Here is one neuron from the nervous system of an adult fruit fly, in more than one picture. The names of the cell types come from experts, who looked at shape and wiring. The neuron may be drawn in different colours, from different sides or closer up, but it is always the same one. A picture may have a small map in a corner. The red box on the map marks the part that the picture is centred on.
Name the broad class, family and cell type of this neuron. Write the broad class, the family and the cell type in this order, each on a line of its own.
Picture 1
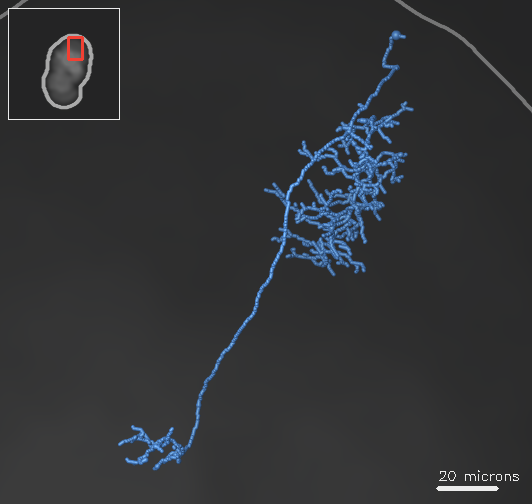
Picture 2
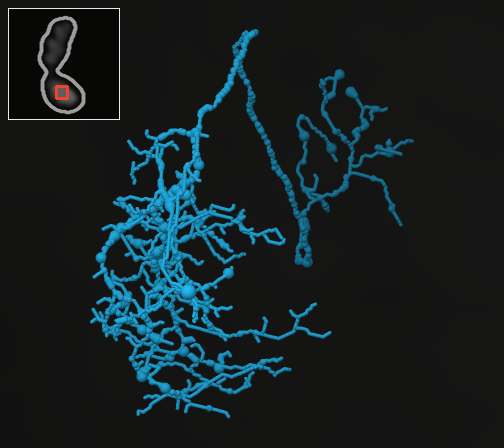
optic-lobe intrinsic neuron
Tm
Tm26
